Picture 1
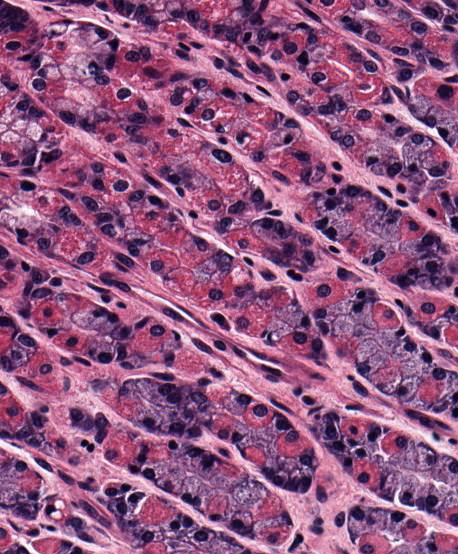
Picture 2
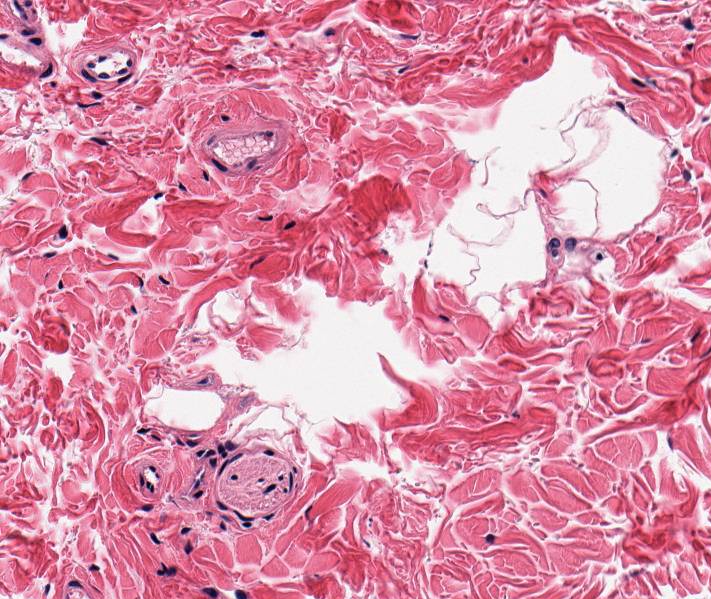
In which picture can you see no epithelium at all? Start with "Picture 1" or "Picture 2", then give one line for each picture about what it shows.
Picture 2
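In picture 1: Closely packed straight tubular glands run parallel to one another diagonally across the field from upper left to lower right.
In picture 2: No epithelium and no fat cells are present anywhere in the field.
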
